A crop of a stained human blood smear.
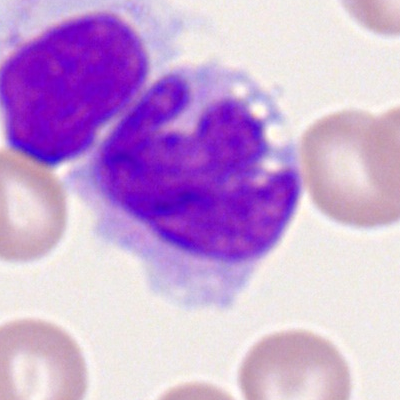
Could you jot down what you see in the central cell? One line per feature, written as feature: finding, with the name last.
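Nucleus: deeply folded, a cleft running in from the top
Chromatin: lacy, lighter and darker patches, not uniformly dense
Cytoplasm: widest below the nucleus
Vacuoles: several, small, clear and round, along the upper right edge of the nucleus
Name: monocyte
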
